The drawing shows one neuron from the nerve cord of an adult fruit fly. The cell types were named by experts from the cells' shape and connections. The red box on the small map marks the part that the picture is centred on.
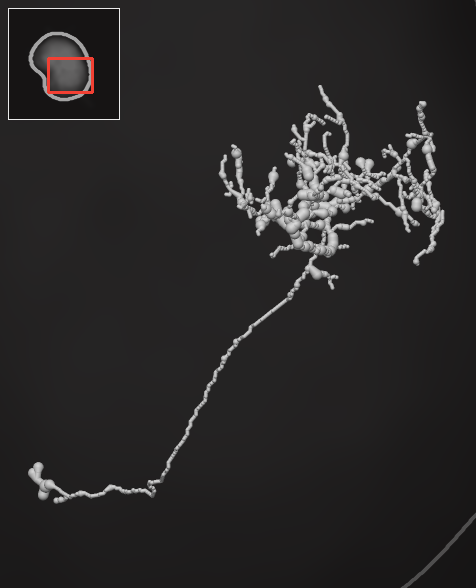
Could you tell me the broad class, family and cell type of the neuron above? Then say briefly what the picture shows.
It is a nerve-cord intrinsic neuron. The family is hemilineage 16B. Its cell type is IN16B111. Dozens of branch ends can be seen. In this view it is about as wide as it is tall.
